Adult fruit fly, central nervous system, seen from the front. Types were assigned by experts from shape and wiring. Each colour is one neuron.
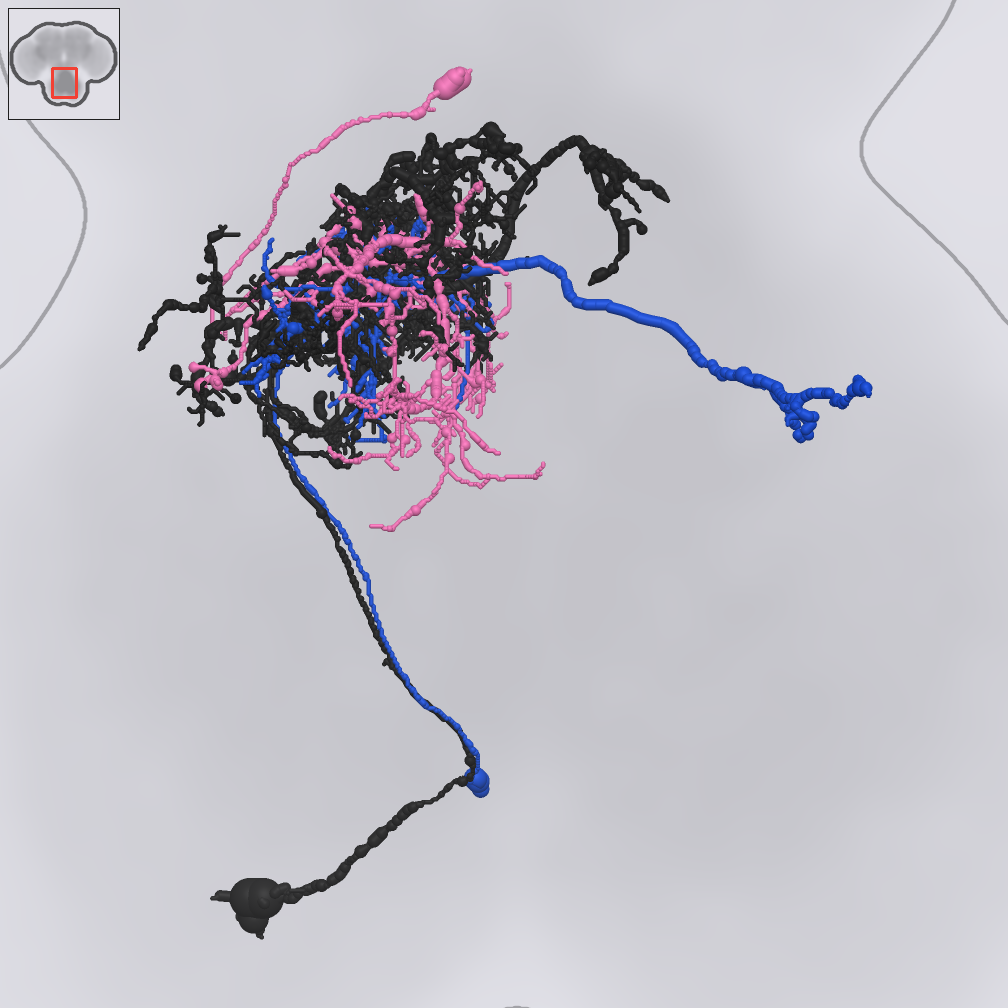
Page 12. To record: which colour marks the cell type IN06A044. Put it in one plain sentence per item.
The colour is blue.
